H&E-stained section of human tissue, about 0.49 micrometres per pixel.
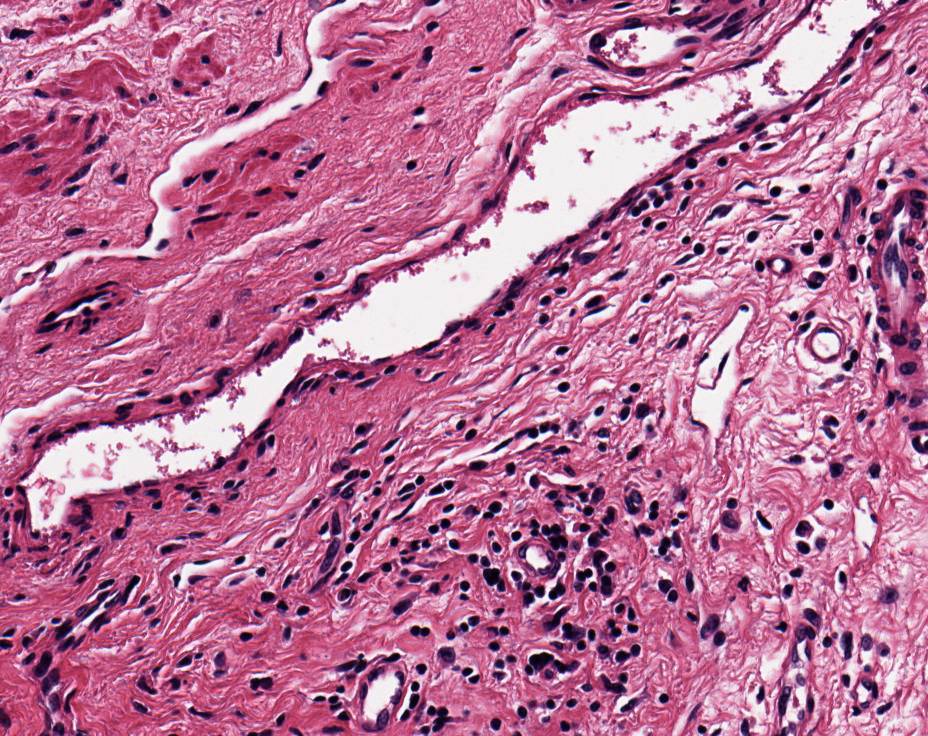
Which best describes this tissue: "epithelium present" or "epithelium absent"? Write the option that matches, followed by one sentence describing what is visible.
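Epithelium absent. No epithelium or fat cells are present anywhere in the field.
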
